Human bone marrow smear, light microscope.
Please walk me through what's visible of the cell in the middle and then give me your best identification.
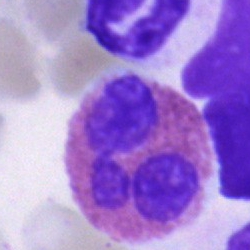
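Round, smooth outline on this one. Of the nuclear masses, the upper one is larger than each of the two lower ones, and the chromatin stains a deep purple-blue. There's plenty of cytoplasm, pinkish-violet. It's an eosinophil.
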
